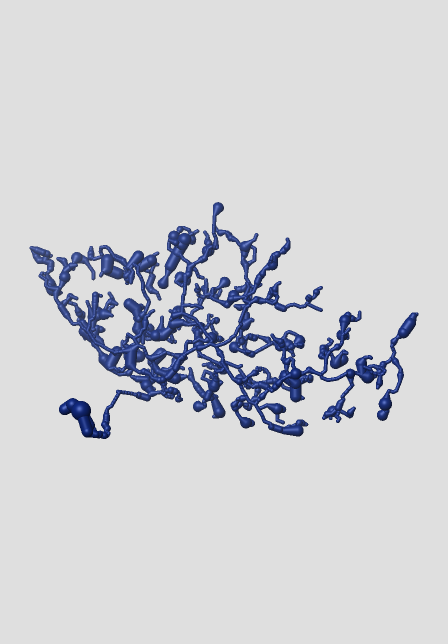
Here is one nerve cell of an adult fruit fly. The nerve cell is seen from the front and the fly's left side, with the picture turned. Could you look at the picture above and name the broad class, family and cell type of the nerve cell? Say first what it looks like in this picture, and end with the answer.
The picture shows dozens of branch ends. In this view it is wider than it is tall. This is an optic-lobe intrinsic neuron. The family is Pm. It is of cell type Pm2a.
